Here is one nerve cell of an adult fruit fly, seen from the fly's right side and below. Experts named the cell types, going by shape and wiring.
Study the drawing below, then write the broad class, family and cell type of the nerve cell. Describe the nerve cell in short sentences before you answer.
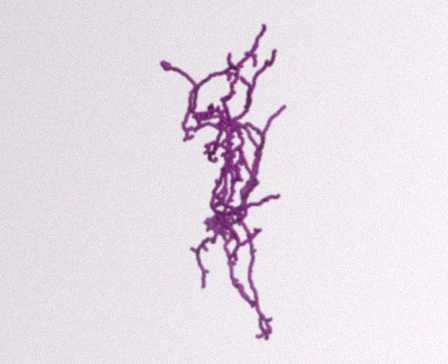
In this view it is more than twice as tall as it is wide. This is a central-brain intrinsic neuron. The family is hemilineage DM1_dorsal. The cell type is CB4072.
